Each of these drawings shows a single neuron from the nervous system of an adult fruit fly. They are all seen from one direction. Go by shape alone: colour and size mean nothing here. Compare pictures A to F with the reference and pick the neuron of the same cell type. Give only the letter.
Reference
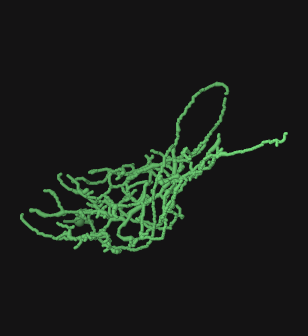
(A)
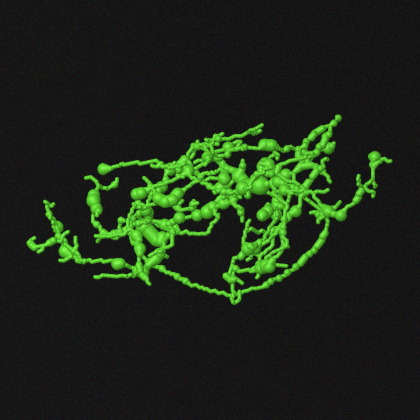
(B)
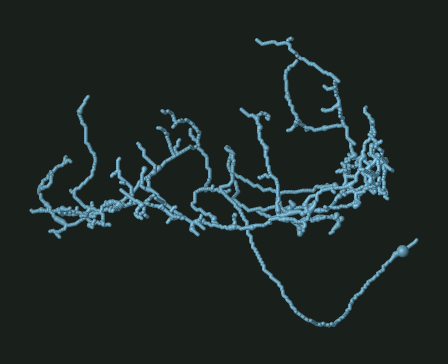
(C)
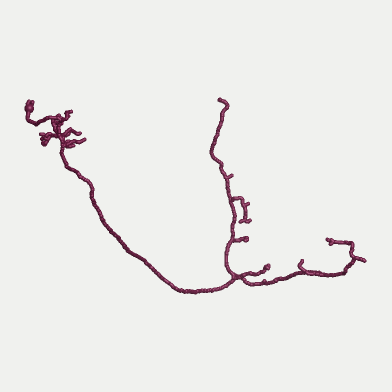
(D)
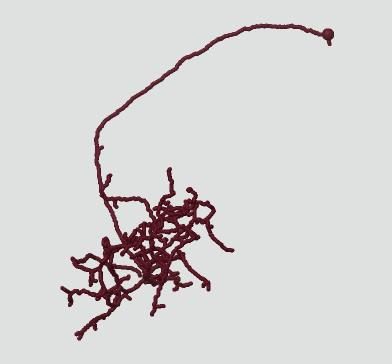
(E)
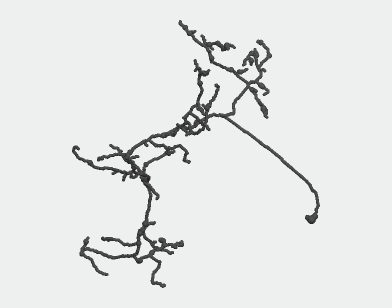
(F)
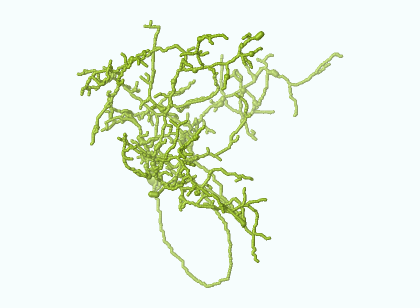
A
